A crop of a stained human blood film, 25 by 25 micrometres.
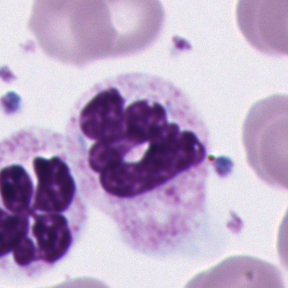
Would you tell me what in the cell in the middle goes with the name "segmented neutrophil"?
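The cell in question is a segmented neutrophil. Its nucleus is divided into several lobes that curve around a small clear central opening and measures about 11 by 9 micrometres. The chromatin is dark purple and coarsely clumped.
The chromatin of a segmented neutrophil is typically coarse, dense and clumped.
The cytoplasm is abundant and pale pink, with fine pink-violet granules scattered through it.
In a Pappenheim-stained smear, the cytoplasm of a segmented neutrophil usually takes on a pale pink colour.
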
